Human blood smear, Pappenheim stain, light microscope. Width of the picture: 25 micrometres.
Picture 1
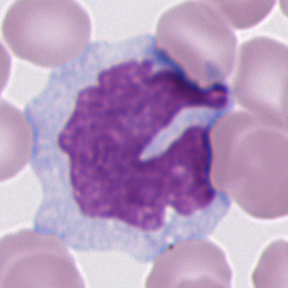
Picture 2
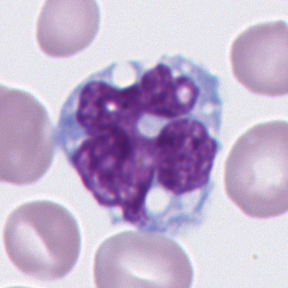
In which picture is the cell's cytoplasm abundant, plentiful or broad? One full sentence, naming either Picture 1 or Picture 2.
There is broad cytoplasm around the nucleus of the cell in picture 1.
